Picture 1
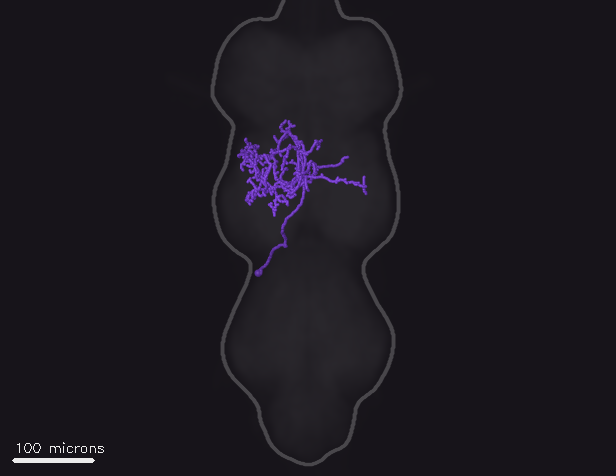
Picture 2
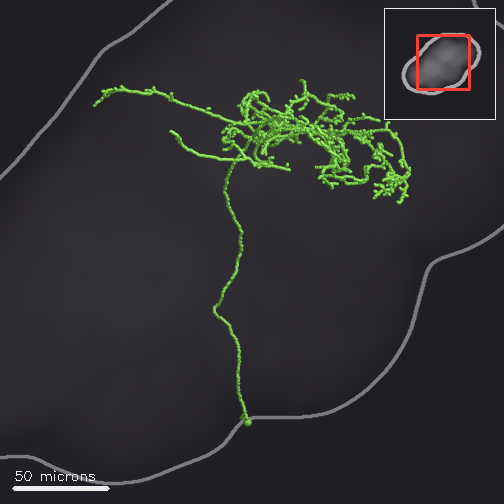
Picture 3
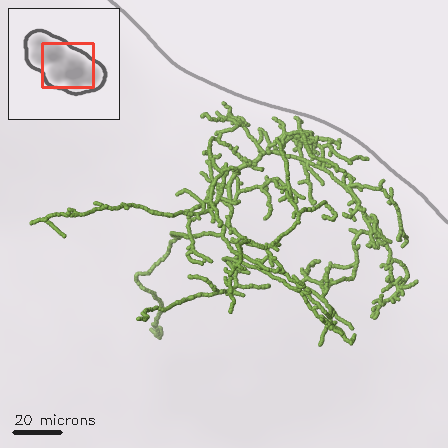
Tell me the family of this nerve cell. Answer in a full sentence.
The family is hemilineage 12A.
